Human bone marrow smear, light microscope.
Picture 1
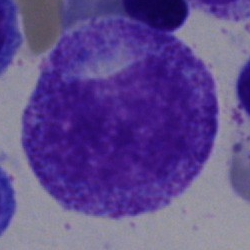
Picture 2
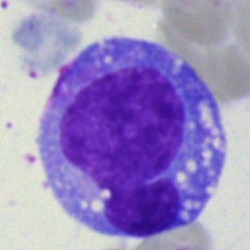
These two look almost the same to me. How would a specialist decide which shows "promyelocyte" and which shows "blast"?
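In picture 1 you're looking at a promyelocyte, and in picture 2 at a blast. In picture 1 the granules are so dense that you can't clearly trace the outline of the nucleus.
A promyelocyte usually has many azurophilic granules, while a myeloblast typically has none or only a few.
In picture 2 the nucleus sits toward the left, and its deep purple chromatin is finely textured, without coarse dark clumps.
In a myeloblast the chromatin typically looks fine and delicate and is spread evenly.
The cytoplasm there is blue, with many small clear vacuoles, most of them on the right side.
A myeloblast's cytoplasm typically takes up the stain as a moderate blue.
Both cells have smooth outlines, round in picture 1 and round to slightly oval in picture 2.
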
